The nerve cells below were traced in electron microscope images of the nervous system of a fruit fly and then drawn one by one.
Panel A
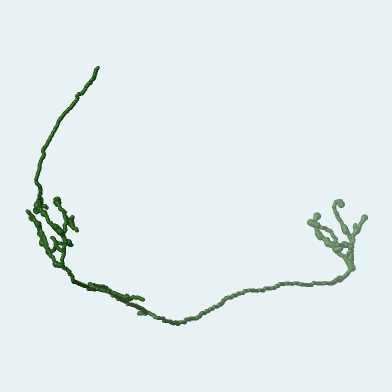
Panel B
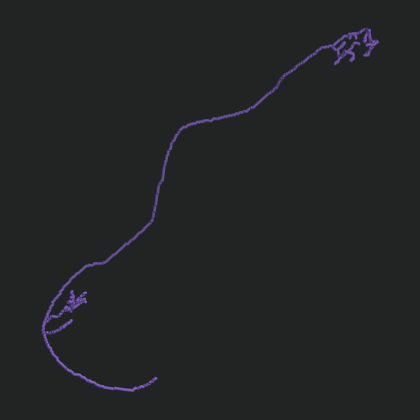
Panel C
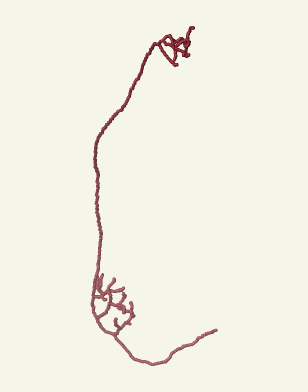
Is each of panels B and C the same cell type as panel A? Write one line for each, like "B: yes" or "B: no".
B: yes
C: yes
